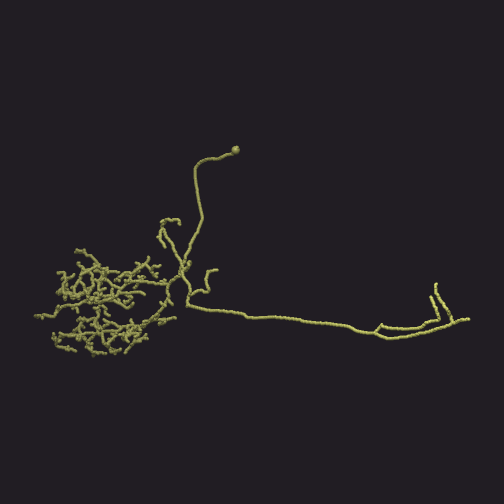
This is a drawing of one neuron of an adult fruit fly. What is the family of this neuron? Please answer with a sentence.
The family is hemilineage 23B.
